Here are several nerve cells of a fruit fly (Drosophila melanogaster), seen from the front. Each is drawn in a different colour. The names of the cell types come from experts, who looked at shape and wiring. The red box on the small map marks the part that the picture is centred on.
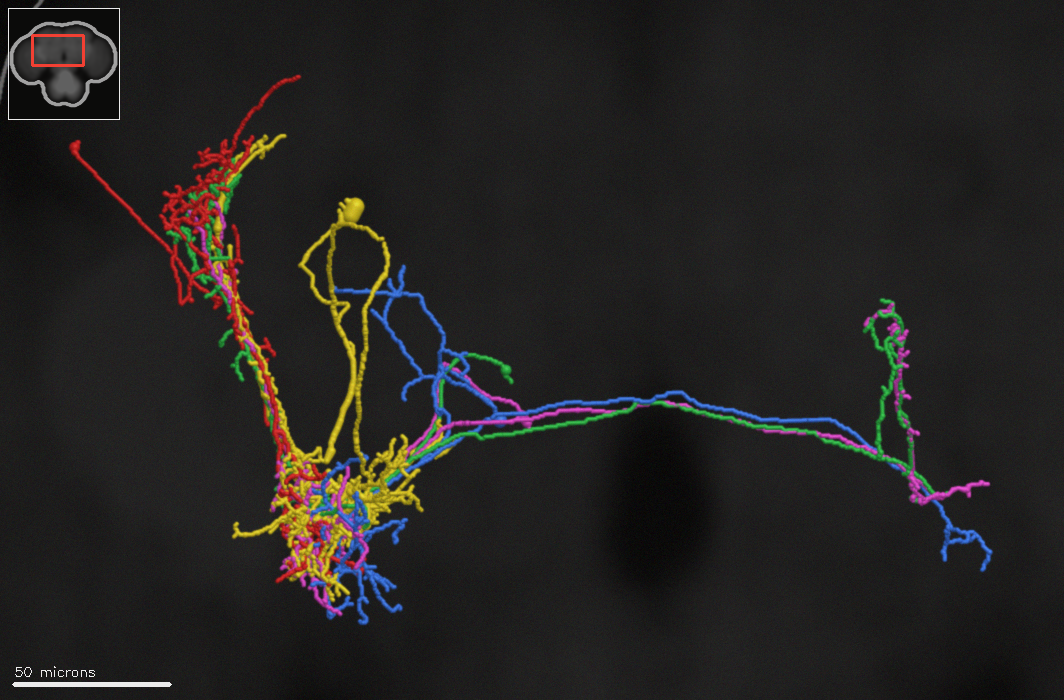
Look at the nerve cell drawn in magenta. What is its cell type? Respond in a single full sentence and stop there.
The cell type that this neuron has is WED144.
